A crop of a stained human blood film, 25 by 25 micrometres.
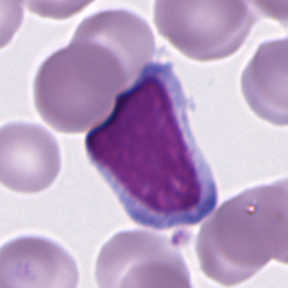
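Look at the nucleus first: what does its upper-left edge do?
It runs straight, as if flattened.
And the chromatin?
Dense and dark purple, with a few faint paler streaks.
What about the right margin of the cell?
It is frayed, with small irregular projections.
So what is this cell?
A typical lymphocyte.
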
